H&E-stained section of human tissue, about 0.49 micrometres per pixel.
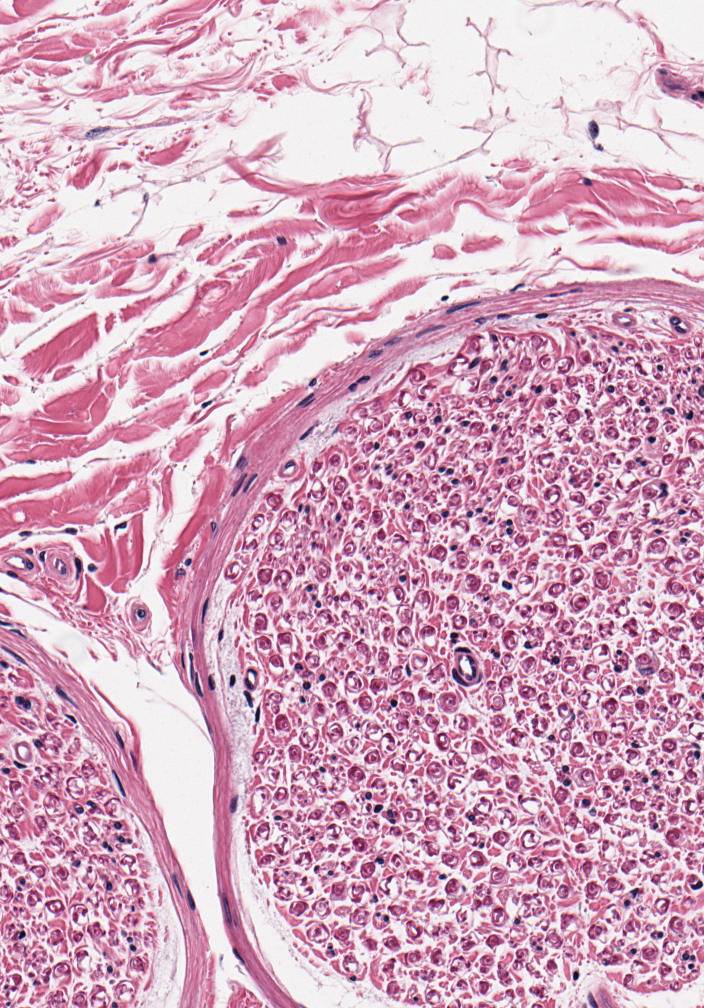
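tibial nerve. A large cross-cut fibre bundle fills the right and lower field; part of a second at the lower left edge. Fibres form small round profiles, each a pink central dot in a pale ring, among evenly scattered small dark oval nuclei. Each bundle's thin layered sheath holds flattened, elongated dark nuclei parallel to its edge.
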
